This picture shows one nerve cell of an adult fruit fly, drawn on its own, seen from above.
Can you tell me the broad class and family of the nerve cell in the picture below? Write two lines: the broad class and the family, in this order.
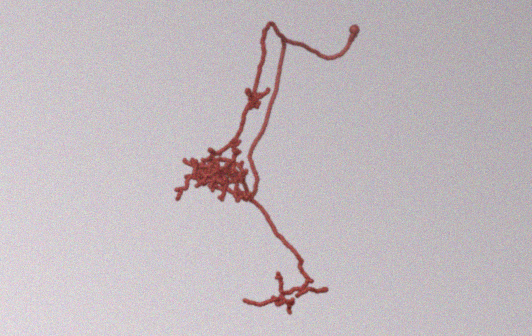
central-brain intrinsic neuron
hemilineage VLPl&p1_posterior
